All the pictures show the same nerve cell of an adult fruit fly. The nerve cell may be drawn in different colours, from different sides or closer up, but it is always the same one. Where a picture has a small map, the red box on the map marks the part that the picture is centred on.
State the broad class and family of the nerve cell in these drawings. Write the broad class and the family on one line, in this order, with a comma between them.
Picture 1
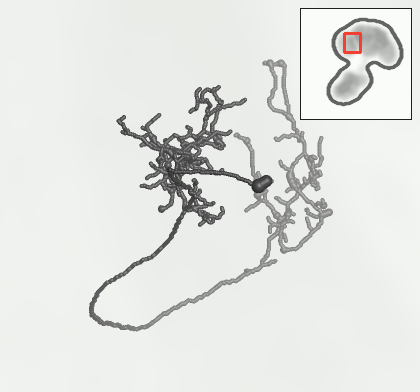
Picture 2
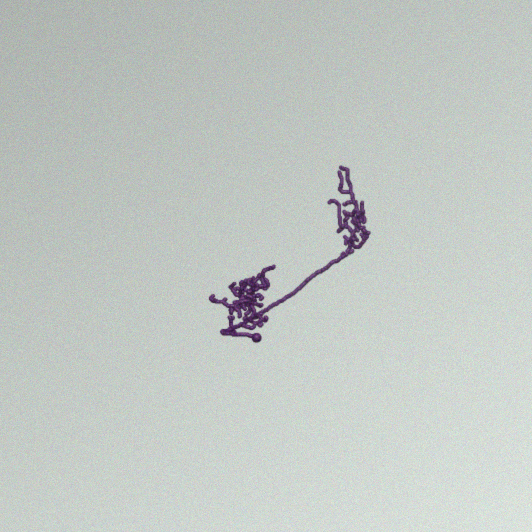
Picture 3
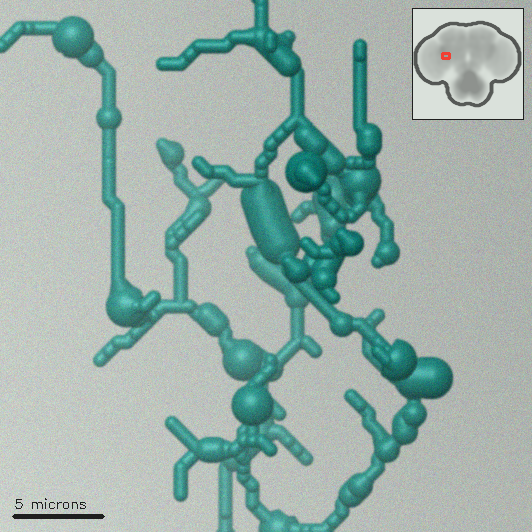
optic-lobe intrinsic neuron, Tm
